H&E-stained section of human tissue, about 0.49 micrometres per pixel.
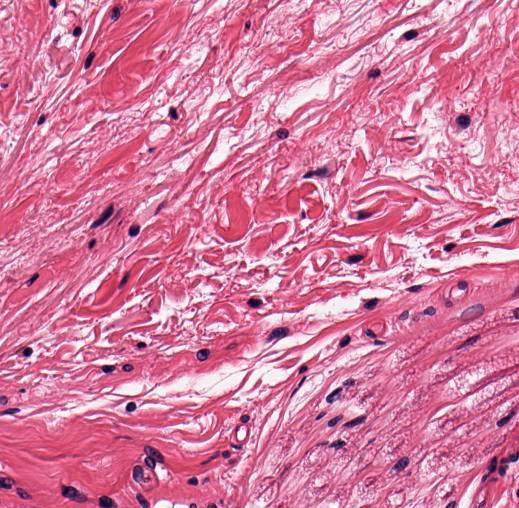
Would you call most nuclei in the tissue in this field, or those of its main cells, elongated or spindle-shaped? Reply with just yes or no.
Yes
